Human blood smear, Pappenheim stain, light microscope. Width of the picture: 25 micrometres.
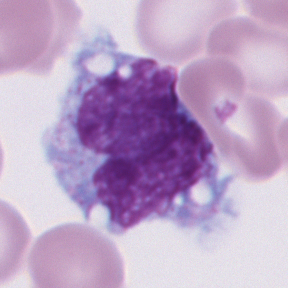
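Monocyte in the middle here, with an irregular outline and ragged, frayed edges. Its cytoplasm is pale grey-blue, with fine pinkish-purple granules scattered through it and clear round vacuoles sitting at the top of the cell.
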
